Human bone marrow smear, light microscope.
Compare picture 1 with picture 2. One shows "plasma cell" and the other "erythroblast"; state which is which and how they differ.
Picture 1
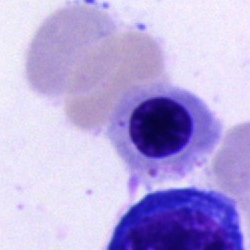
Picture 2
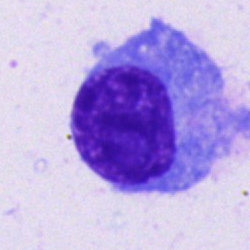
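Picture 1 is the erythroblast, and picture 2 is the plasma cell. In the erythroblast, pale greyish-blue cytoplasm makes a moderate rim all the way round the nucleus, and there's no nucleolus to be seen. In the plasma cell, the nucleus is pushed off-centre toward the lower left.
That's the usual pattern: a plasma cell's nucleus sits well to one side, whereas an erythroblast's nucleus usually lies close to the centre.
The plasma cell's chromatin is coarse and dark purple, with small paler patches, and its cytoplasm shows no distinct granules.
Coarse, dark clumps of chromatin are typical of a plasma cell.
Its outline is irregular too, ragged along the upper and right sides. Around the erythroblast, small purple dots line its lower edge and pale red cells overlap its upper left side.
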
